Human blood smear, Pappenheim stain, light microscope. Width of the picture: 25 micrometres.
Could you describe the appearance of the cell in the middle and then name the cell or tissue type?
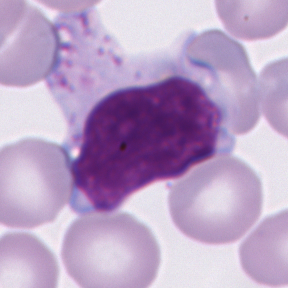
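The nucleus is a single irregular, unlobed mass of about 14 by 9 micrometres with a somewhat angular outline. No distinct nucleolus can be seen in it. The cytoplasm is pale greyish-blue, and most of it lies on the upper-left side of the nucleus. This is a large granular lymphocyte.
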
